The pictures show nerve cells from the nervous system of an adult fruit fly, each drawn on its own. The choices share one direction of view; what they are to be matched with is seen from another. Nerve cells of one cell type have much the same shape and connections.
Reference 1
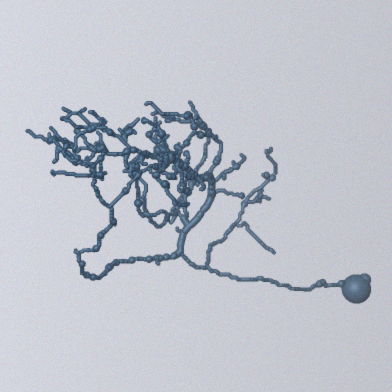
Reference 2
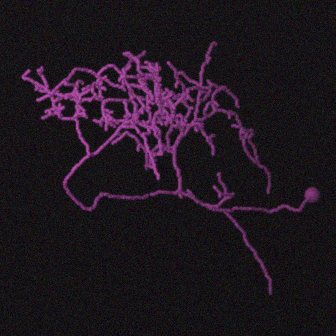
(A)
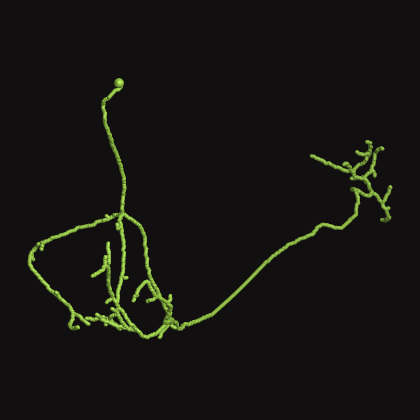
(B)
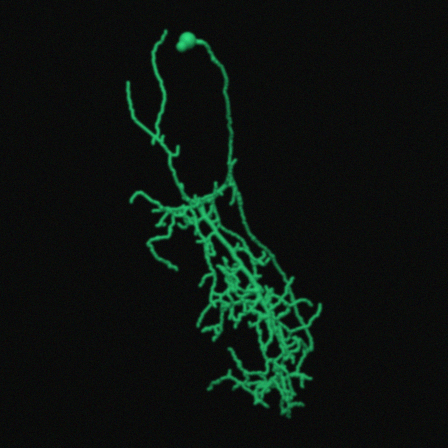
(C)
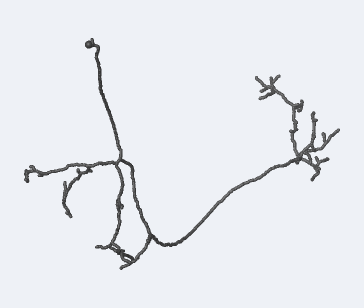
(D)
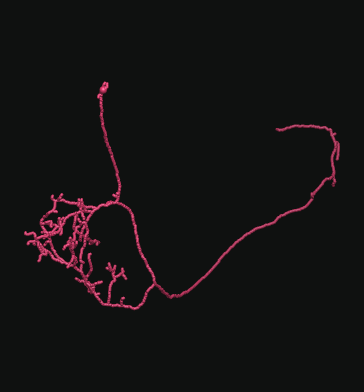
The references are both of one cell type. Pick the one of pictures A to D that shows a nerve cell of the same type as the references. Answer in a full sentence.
Picture B shows a nerve cell of the same cell type.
